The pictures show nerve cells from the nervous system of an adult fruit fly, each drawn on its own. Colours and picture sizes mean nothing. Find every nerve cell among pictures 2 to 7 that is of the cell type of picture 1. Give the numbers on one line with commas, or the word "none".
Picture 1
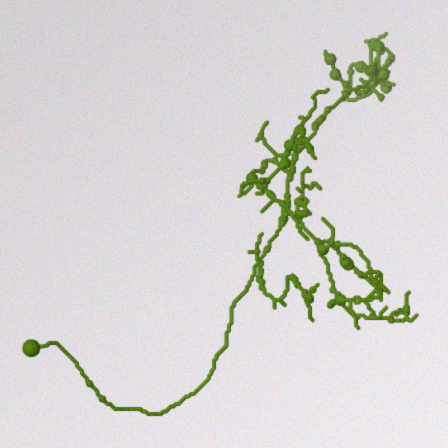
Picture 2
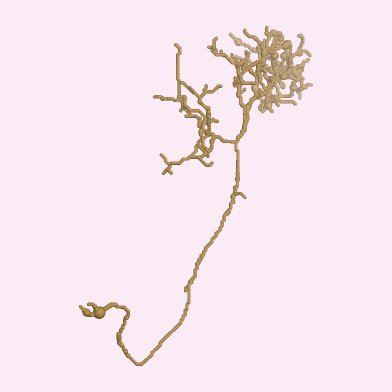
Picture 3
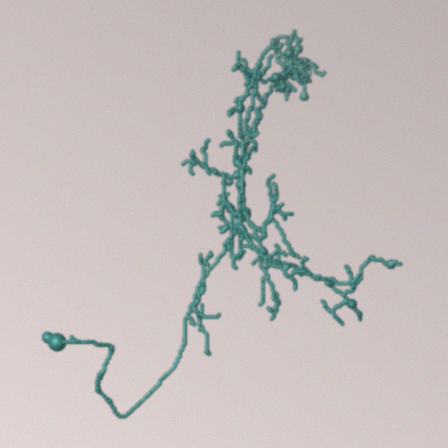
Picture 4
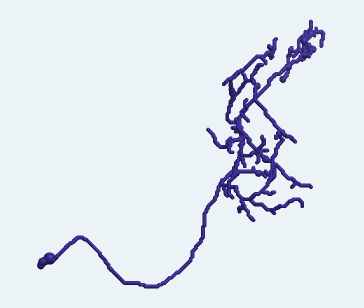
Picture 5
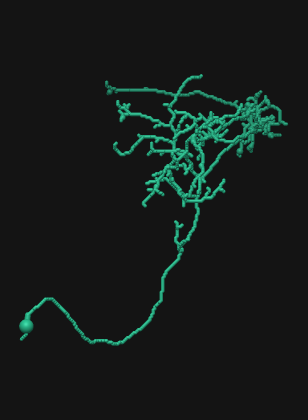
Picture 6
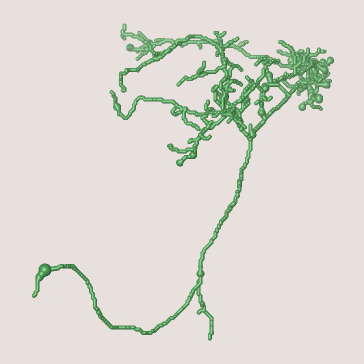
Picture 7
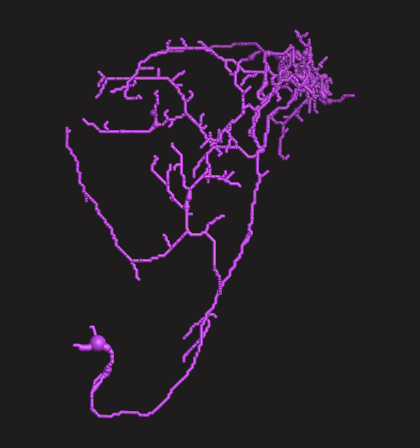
3, 4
